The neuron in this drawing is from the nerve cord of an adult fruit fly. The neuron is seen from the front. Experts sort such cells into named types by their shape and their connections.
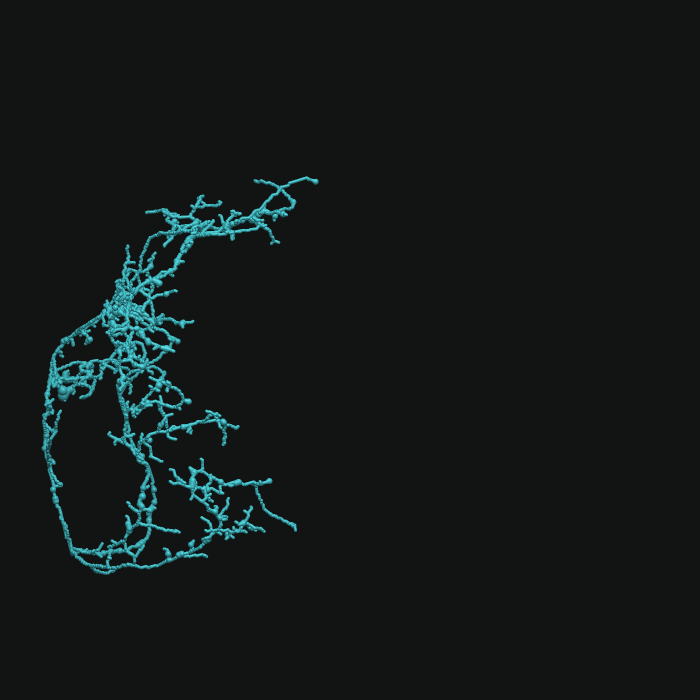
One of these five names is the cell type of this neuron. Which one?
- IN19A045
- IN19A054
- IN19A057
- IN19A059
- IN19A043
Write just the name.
IN19A043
